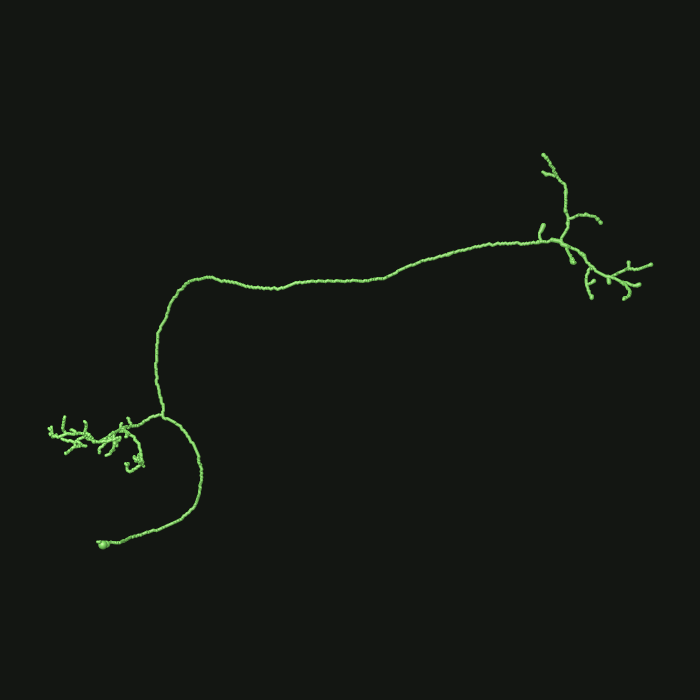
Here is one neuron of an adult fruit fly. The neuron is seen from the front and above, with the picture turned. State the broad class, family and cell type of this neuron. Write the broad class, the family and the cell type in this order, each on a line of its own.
central-brain intrinsic neuron
hemilineage ALv1
M_vPNml77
